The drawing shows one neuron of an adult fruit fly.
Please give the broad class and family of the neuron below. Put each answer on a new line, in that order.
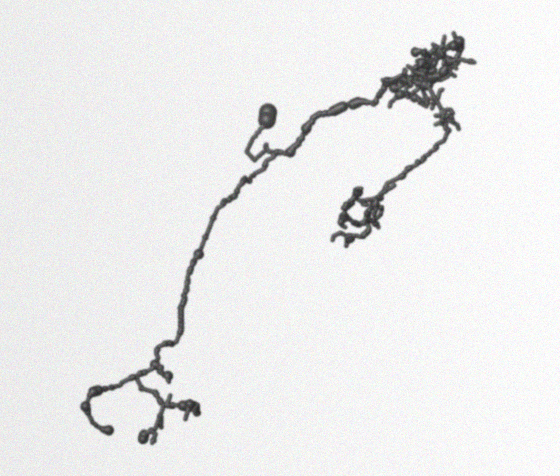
visual projection neuron
LLPC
